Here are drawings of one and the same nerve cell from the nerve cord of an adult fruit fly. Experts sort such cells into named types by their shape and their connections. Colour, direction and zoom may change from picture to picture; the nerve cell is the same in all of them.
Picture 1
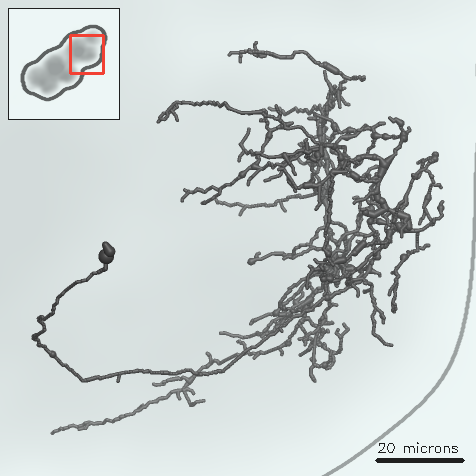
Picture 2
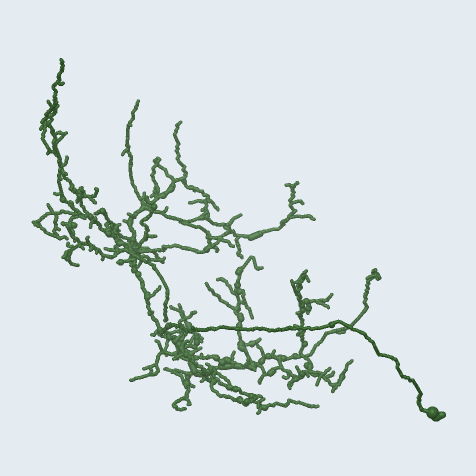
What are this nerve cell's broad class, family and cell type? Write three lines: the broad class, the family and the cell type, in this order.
nerve-cord intrinsic neuron
hemilineage 13B
IN13B048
